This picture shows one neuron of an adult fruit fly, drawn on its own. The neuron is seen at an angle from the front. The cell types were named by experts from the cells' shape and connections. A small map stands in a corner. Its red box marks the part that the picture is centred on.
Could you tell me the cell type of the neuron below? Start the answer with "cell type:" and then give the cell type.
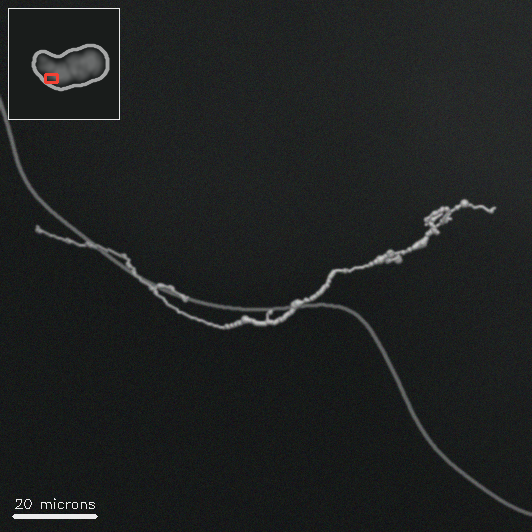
cell type: SNta42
